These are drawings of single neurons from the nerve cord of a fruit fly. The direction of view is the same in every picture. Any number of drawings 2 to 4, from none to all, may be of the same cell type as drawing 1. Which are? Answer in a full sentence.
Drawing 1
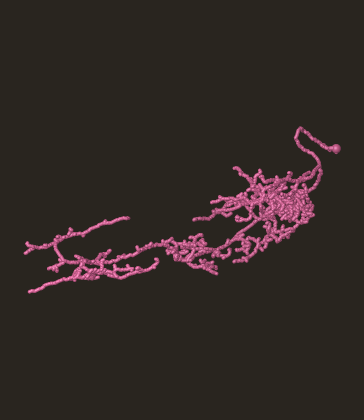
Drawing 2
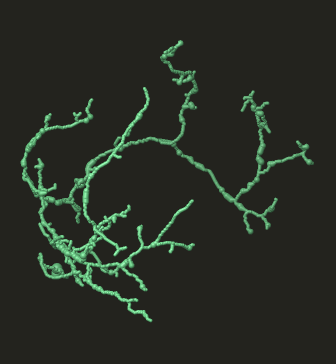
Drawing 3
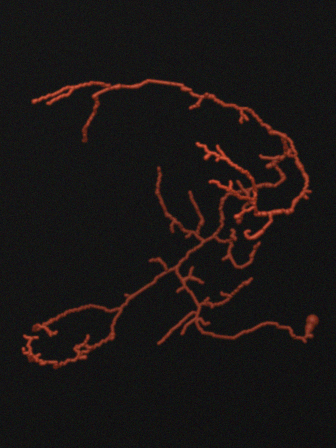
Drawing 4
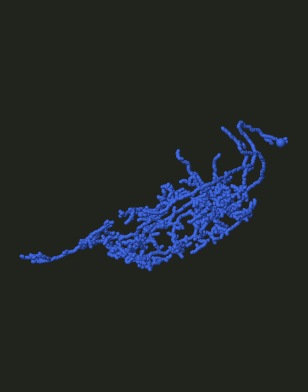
Drawing 4 is of the same cell type.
